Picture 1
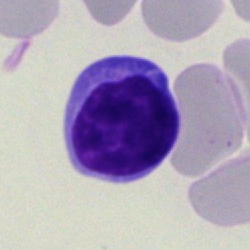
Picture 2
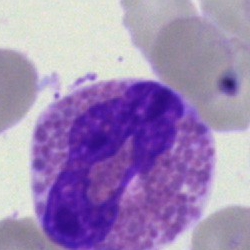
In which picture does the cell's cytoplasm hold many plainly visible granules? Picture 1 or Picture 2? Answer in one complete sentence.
Within the cytoplasm of the cell in picture 2, many granules are visible.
